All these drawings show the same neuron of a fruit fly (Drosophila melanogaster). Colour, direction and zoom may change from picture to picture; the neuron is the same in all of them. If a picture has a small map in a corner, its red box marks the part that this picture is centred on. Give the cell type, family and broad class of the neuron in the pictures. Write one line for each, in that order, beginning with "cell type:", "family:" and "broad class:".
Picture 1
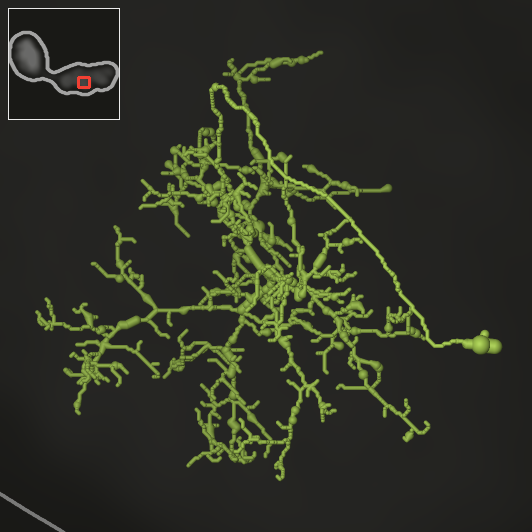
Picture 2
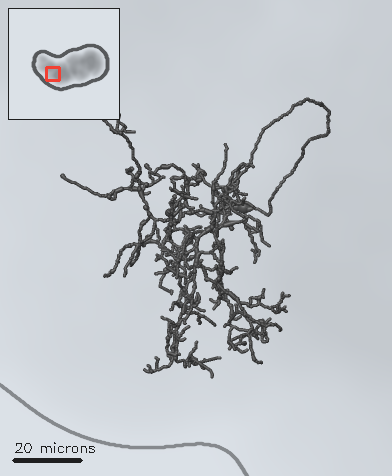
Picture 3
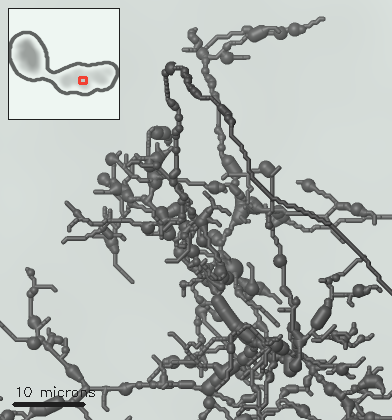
cell type: IN12B034
family: hemilineage 12B
broad class: nerve-cord intrinsic neuron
